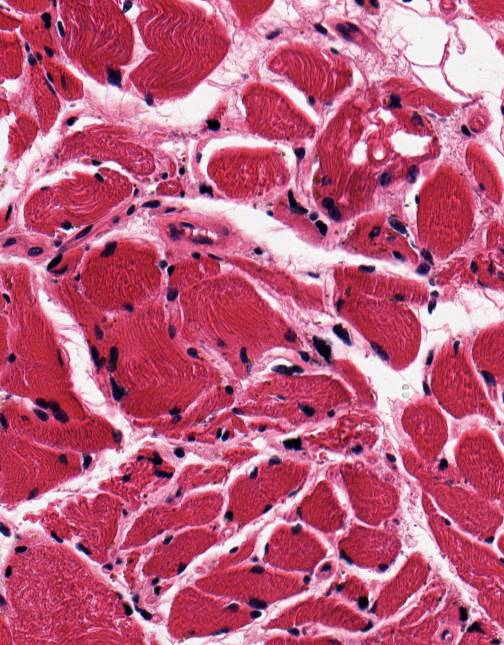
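Skeletal muscle: bundles of fibres cut in several planes, some lengthwise, others across or obliquely. The dark oval to elongated nuclei sit mostly at fibre edges and between fibres, not centrally. Thin pale pink connective tissue strands separate the fibres; there's no epithelium or glands.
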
